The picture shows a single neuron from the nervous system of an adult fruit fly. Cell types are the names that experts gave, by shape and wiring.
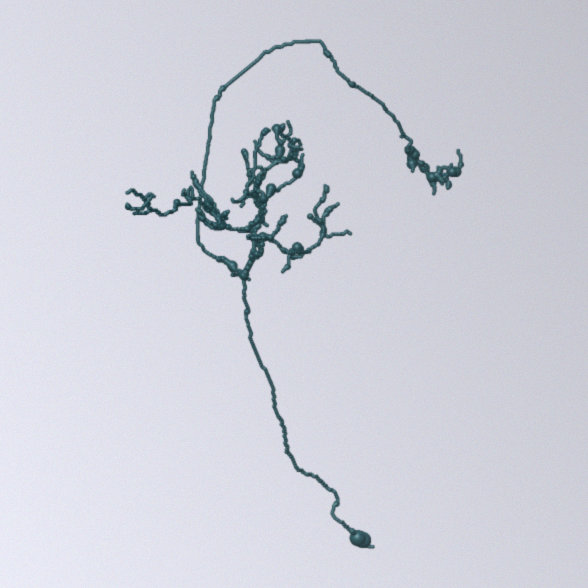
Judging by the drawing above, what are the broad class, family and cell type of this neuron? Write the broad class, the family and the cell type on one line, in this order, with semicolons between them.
nerve-cord intrinsic neuron; hemilineage 02A; IN02A052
